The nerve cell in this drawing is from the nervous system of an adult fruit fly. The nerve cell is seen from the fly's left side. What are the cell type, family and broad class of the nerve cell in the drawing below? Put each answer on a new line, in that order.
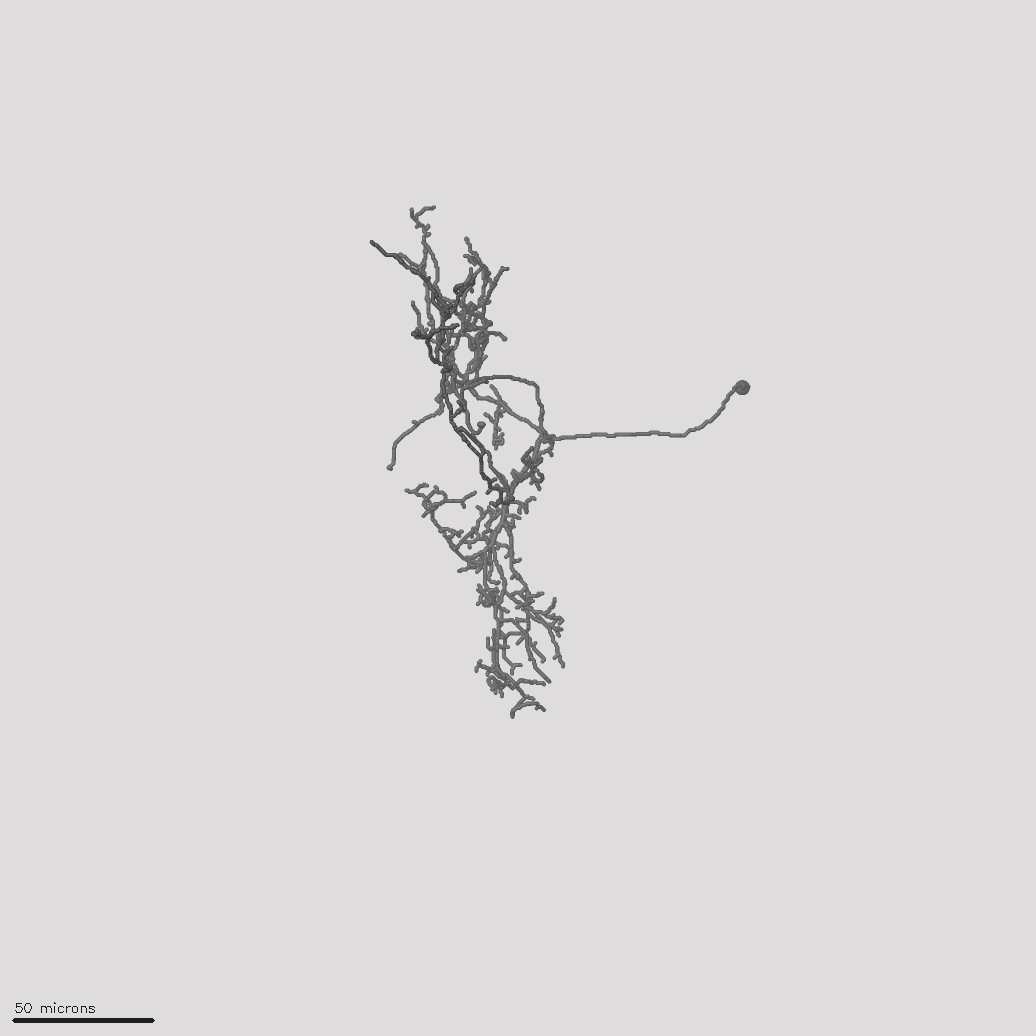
AVLP737m
hemilineage DL2_ventral
central-brain intrinsic neuron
